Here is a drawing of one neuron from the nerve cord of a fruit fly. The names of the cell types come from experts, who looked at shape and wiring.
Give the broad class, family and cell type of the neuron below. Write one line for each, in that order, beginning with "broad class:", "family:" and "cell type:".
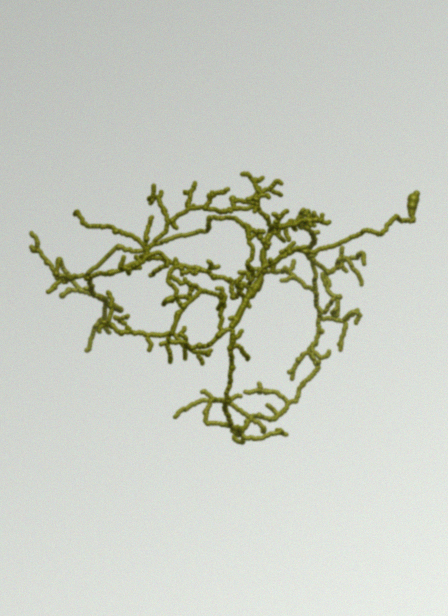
broad class: nerve-cord intrinsic neuron
family: hemilineage 04B
cell type: IN04B100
